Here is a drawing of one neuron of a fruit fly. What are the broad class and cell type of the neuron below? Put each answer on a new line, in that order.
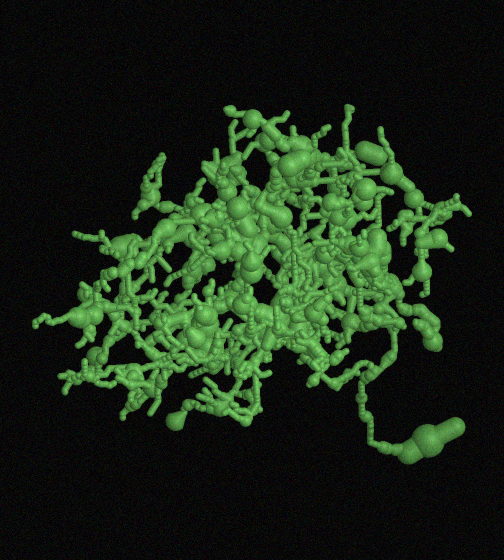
central-brain intrinsic neuron
CB1205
